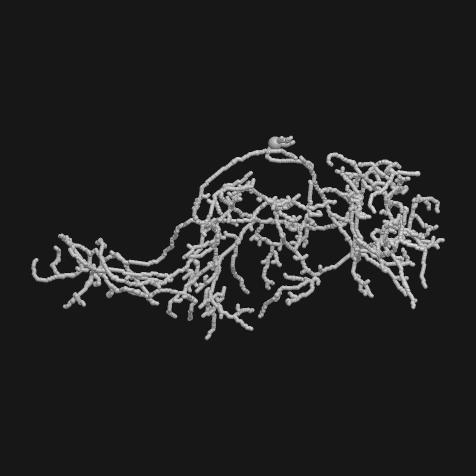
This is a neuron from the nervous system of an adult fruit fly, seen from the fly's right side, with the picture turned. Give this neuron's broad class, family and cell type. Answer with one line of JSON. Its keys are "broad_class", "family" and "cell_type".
{"broad_class": "central-brain intrinsic neuron", "family": "hemilineage VLPa1_lateral", "cell_type": "AVLP305"}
